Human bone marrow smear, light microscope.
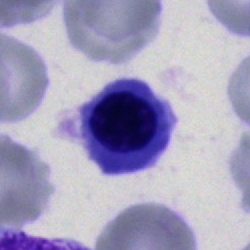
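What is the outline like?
Irregular, with small blunt bulges along its right side.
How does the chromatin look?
Dark and dense throughout the nucleus.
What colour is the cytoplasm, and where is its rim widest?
Deep blue, with the rim widest below and to the right of the nucleus.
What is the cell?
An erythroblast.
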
